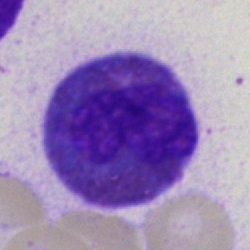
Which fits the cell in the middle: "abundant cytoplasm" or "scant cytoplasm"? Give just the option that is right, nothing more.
Scant cytoplasm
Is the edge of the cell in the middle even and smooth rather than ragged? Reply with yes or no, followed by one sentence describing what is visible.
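Yes. The cell has a round, smooth outline.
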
